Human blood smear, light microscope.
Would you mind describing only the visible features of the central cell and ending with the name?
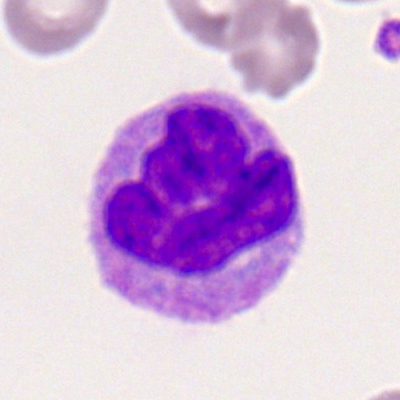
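Start with the chromatin: dark purple, crossed by paler streaks. The cytoplasm is pale lilac, and its rim is widest below the nucleus. Its texture is fine and dusty, with no coarse granules. This is a monocyte.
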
